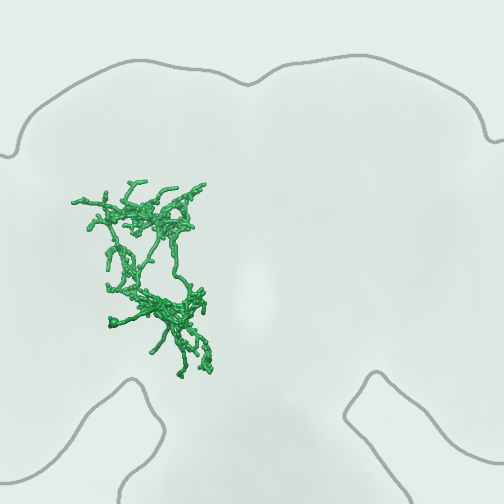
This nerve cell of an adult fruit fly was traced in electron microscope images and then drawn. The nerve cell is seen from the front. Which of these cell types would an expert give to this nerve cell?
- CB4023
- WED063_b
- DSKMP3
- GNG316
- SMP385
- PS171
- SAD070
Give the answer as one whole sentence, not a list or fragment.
The type of this nerve cell is the cell type SAD070.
